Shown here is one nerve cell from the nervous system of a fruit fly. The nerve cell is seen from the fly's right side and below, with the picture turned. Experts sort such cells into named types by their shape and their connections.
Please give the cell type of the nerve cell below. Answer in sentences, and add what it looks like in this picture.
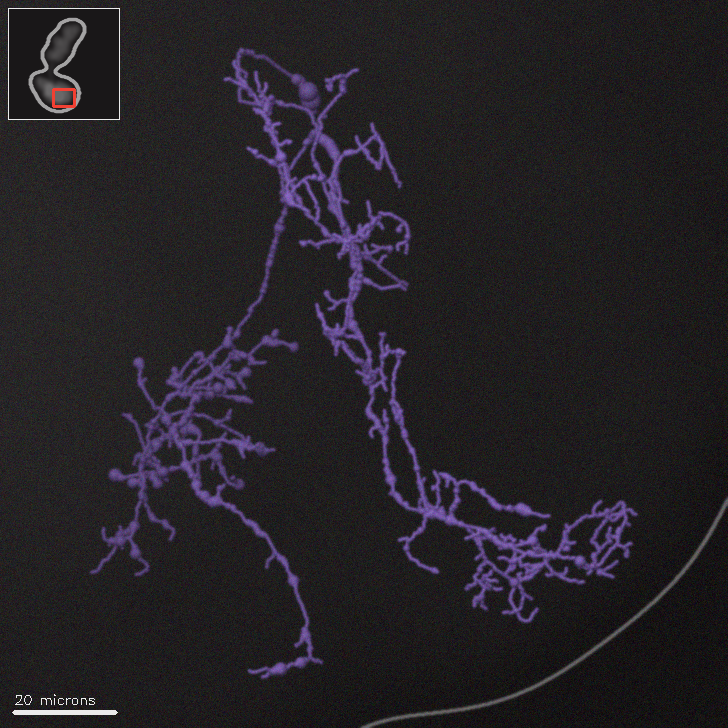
The cell type is SMP315. It is a central-brain intrinsic neuron. By the scale bar it is about 120 microns tall in this view. In this view it is about as wide as it is tall.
